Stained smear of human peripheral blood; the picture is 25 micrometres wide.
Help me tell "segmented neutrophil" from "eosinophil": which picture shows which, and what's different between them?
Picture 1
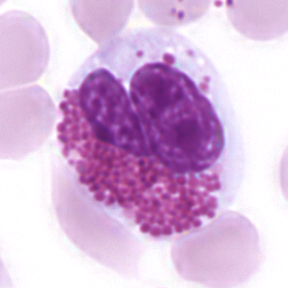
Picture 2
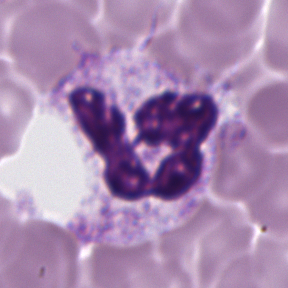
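Picture 1 shows the eosinophil; picture 2 shows the segmented neutrophil. The nuclei differ first: in picture 1 the nucleus has two lobes lying side by side in the upper half of the cell, whereas in picture 2 several connected lobes together form a rough V shape.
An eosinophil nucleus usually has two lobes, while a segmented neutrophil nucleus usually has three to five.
The cytoplasm differs as well: in picture 2 it is plentiful, very pale and filled with fine pinkish-violet granules, while in picture 1 the cytoplasm not covered by granules is pale greyish-blue.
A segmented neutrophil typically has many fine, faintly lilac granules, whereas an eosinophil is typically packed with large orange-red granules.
The outlines also part ways: picture 1 is round to slightly oval and smooth, while picture 2 is roughly round with a slightly ragged edge and a thin thread-like projection from its top edge. What the two share is dark purple, coarse chromatin, coarsely clumped in picture 1 and dense in picture 2.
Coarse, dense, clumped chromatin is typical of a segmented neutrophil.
No nucleoli are visible in the nucleus of the eosinophil in picture 1.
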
